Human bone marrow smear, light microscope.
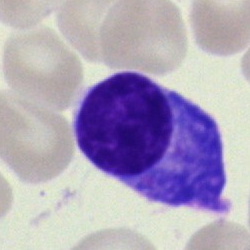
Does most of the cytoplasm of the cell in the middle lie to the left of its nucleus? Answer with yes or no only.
No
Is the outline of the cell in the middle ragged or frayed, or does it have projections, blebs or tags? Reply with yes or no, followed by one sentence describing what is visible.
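Yes. The cell outline is irregular and angular, tapering to a point at the lower right.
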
